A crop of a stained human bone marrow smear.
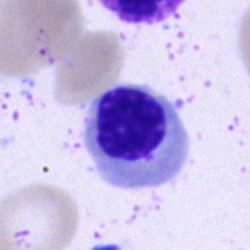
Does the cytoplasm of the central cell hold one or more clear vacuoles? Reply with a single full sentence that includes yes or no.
No, clear vacuoles are not present; its cytoplasm shows no vacuoles.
